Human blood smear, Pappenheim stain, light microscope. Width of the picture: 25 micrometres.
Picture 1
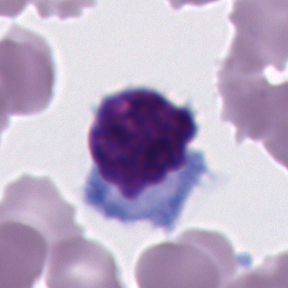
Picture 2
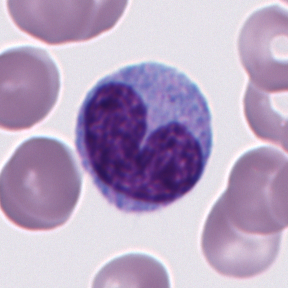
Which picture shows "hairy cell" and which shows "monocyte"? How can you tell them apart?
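Picture 1 shows a hairy cell; picture 2 shows a monocyte. In the hairy cell the nucleus lies toward the top of the cell, whereas in the monocyte it lies toward the lower left. The monocyte's nucleus has a deep notch, opening toward the upper right, that gives it a kidney shape; the hairy cell's chromatin is dark purple and coarsely clumped. The hairy cell's cytoplasm is pale blue, mostly below the nucleus with little or none above it, and its edge is ragged, with small projections at the lower right. The monocyte's cytoplasm is pale greyish blue and dusted with very fine, faint granules. The hairy cell is about 12 micrometres across, its nucleus about 9 micrometres; the monocyte is about 13 micrometres across. In each, the nucleus fills about 60% of the cell's area.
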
